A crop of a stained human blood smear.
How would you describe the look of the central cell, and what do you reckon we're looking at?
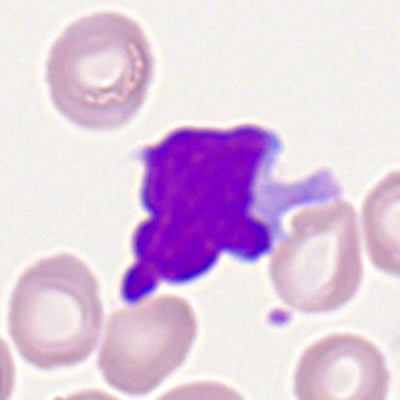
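Outline irregular and angular, not round. Nucleus irregular, with a tongue-like extension toward the lower left. Chromatin deep purple, dense. Small amount of pale blue cytoplasm, mainly on the right. Lymphocyte.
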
